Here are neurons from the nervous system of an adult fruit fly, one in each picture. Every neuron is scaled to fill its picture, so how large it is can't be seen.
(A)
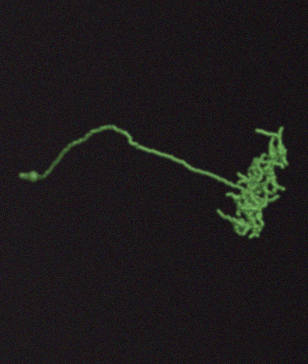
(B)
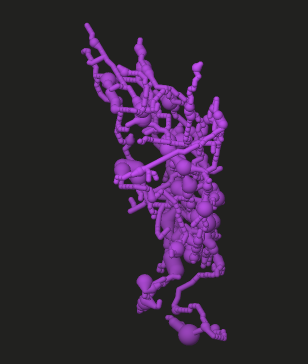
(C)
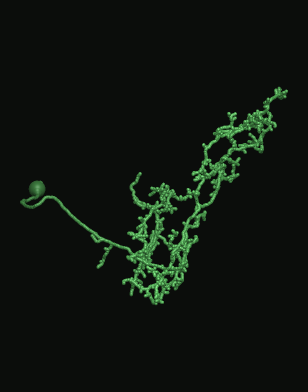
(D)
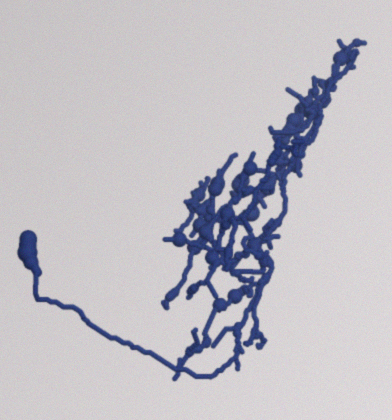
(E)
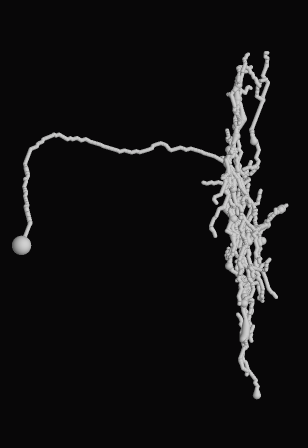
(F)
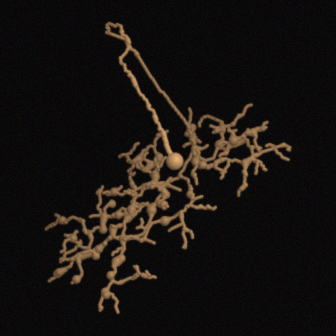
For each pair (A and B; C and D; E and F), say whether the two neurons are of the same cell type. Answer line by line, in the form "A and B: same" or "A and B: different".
A and B: same
C and D: same
E and F: same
